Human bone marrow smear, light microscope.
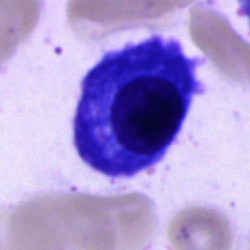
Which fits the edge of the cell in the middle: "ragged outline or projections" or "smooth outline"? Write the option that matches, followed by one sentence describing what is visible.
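Ragged outline or projections. Small blunt blebs project from the upper right margin of the cell.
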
